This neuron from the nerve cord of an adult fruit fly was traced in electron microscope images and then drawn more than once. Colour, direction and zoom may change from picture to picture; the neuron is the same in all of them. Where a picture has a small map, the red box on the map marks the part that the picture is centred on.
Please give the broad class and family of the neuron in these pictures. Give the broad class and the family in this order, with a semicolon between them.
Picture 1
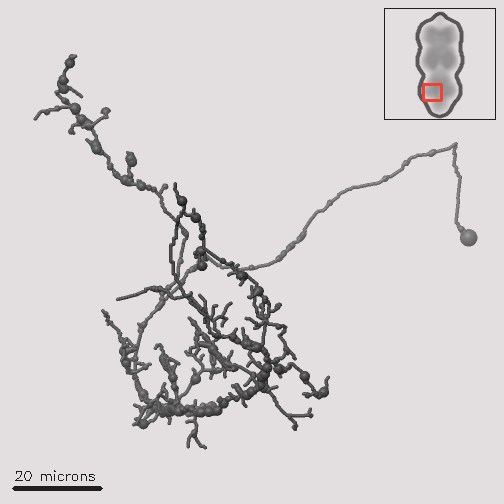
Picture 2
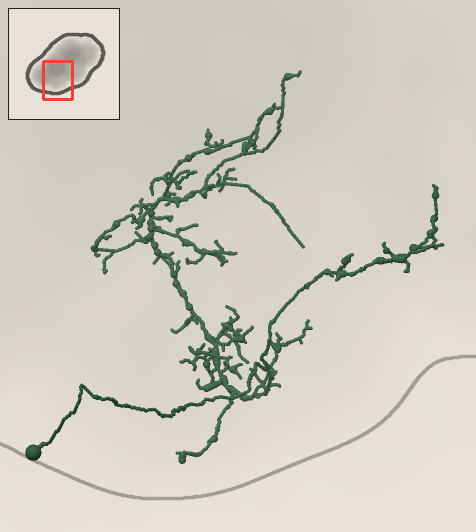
nerve-cord intrinsic neuron; hemilineage 13B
